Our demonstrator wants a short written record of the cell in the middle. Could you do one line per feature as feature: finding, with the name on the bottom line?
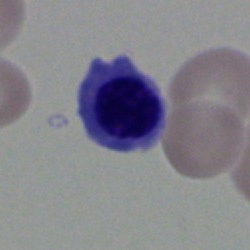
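Outline: two small blunt bumps on the upper edge
Chromatin: dense, dark purple
Cytoplasm: blue rim, wider upper left than right
Vacuoles: none in the cytoplasm
Name: erythroblast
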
